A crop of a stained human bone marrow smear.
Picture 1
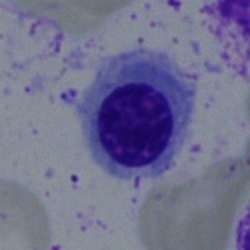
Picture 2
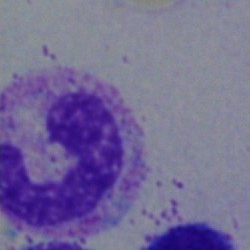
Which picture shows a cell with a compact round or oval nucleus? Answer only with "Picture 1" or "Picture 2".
Picture 1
